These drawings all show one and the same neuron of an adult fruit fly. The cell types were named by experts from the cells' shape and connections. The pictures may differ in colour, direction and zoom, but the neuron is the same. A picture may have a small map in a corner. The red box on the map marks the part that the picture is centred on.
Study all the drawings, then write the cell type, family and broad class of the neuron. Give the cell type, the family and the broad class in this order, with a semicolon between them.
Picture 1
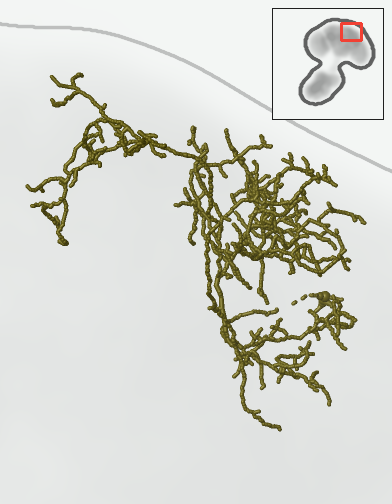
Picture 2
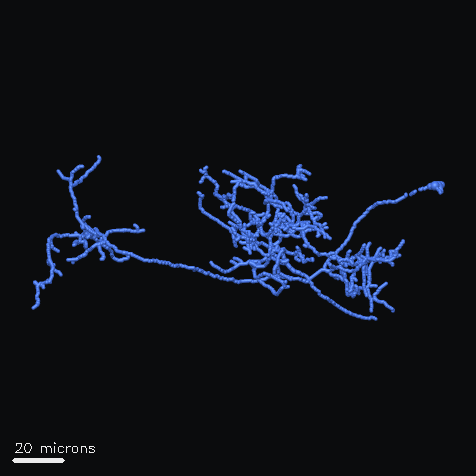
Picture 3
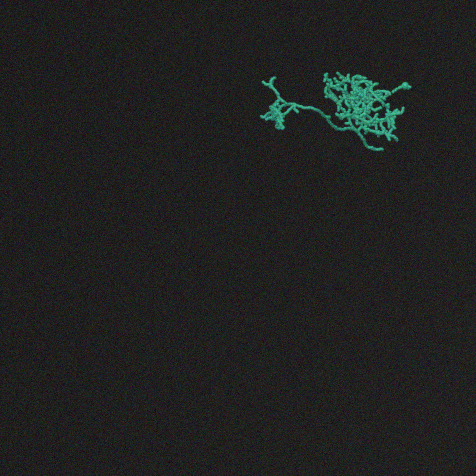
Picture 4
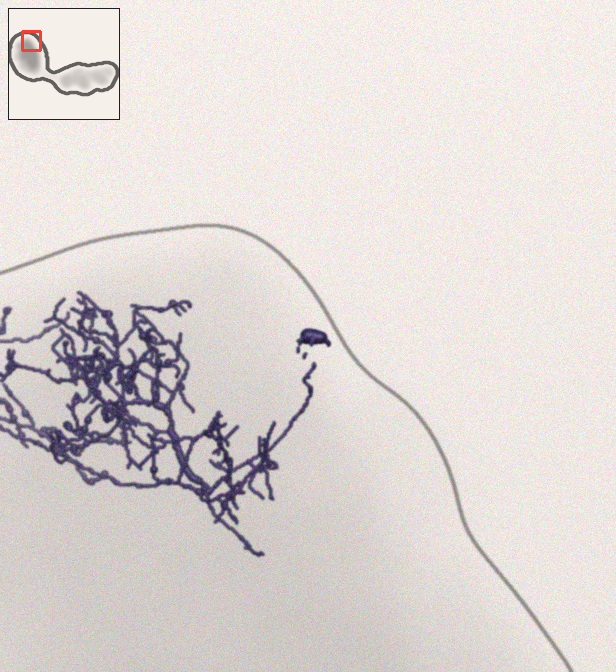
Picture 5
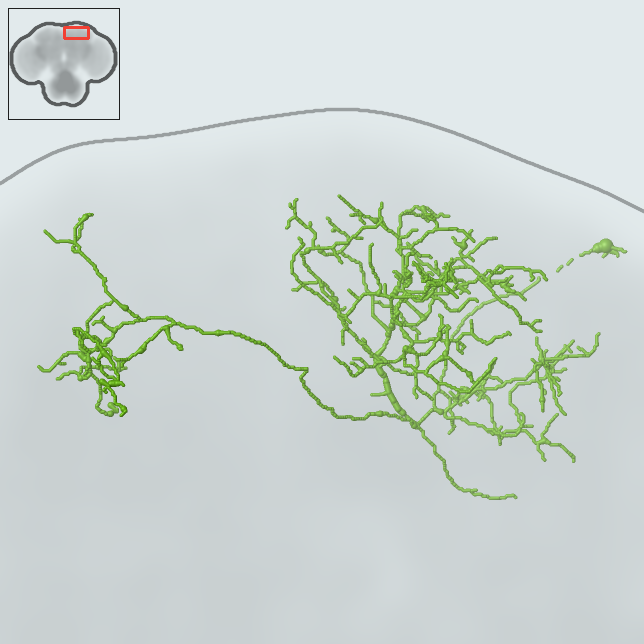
SMP206; hemilineage VLPd&p1_posterior; central-brain intrinsic neuron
